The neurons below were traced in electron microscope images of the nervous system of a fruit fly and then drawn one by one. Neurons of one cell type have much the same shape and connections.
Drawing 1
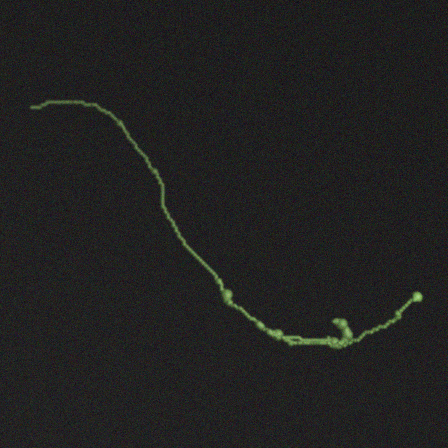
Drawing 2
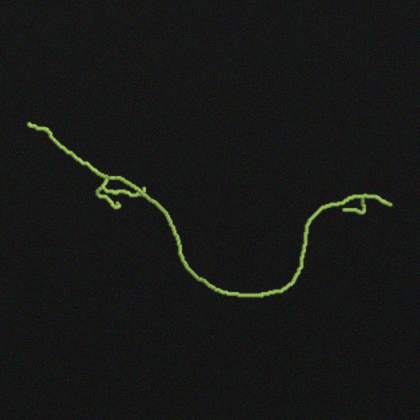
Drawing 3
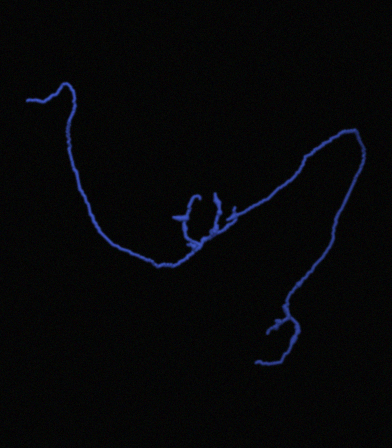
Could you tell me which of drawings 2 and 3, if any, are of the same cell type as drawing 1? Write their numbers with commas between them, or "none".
2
